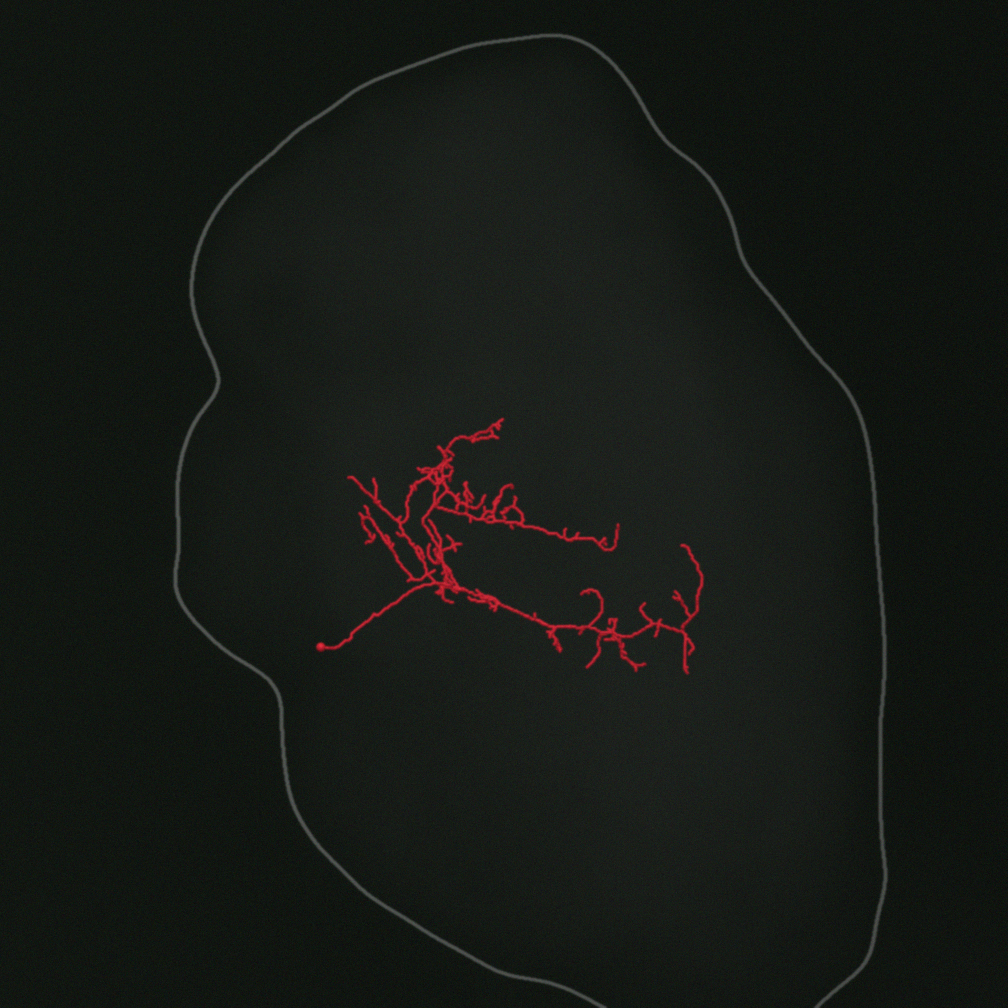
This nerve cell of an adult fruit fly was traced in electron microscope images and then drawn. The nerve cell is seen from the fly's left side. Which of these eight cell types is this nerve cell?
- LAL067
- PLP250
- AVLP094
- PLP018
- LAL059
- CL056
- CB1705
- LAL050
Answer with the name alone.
LAL059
